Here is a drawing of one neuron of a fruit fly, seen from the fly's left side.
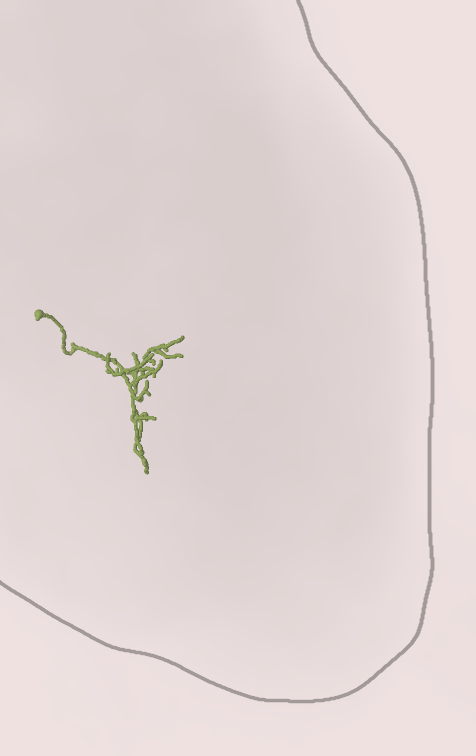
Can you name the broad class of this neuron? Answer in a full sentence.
The broad class is optic-lobe intrinsic neuron.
